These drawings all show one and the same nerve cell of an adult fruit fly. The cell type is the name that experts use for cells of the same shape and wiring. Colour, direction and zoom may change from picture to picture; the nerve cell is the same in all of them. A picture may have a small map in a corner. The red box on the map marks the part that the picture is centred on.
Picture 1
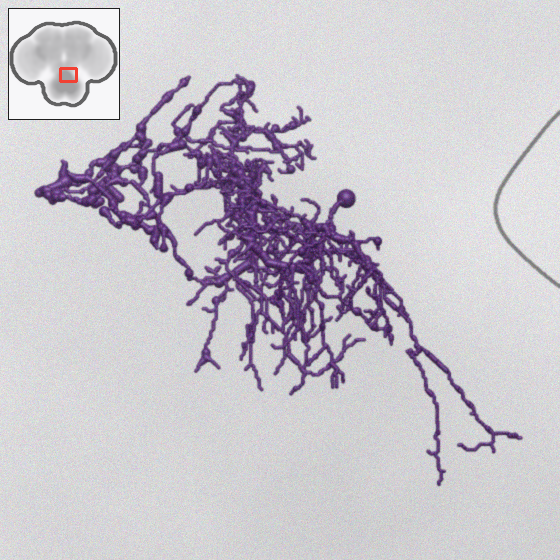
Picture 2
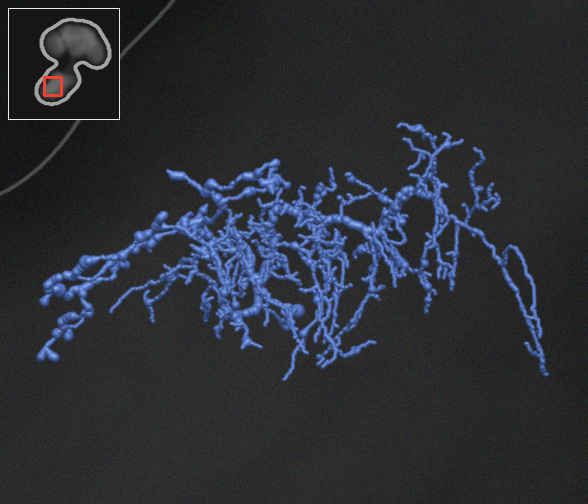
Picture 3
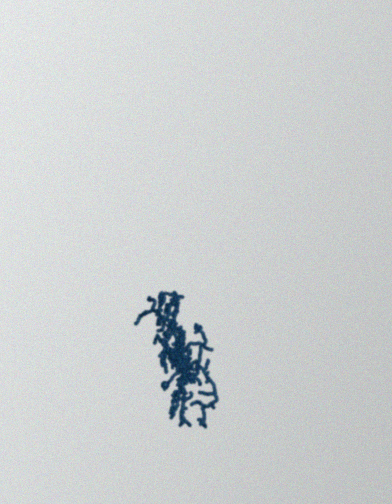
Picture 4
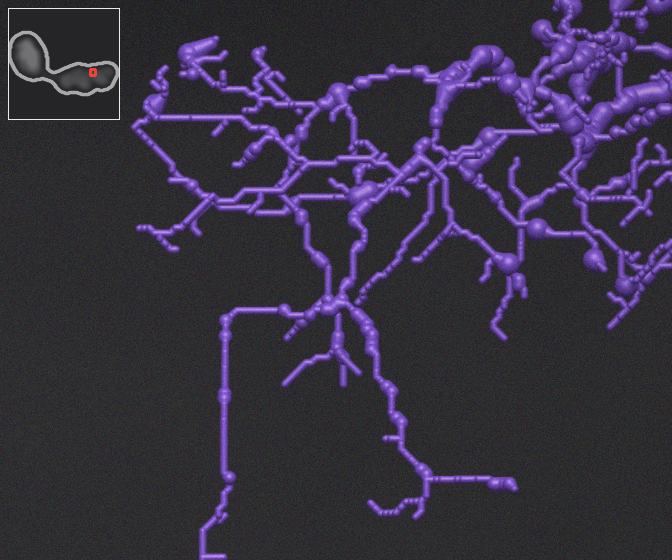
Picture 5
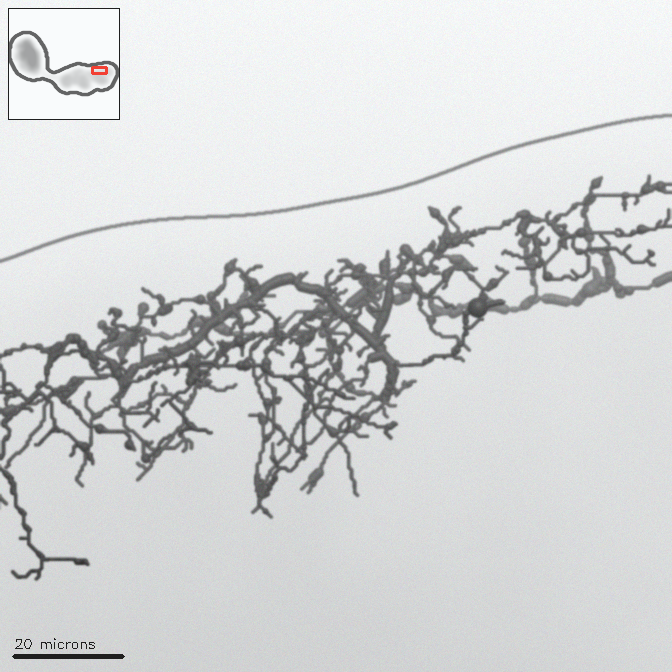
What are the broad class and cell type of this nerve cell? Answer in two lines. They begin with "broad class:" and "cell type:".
broad class: nerve-cord intrinsic neuron
cell type: INXXX199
